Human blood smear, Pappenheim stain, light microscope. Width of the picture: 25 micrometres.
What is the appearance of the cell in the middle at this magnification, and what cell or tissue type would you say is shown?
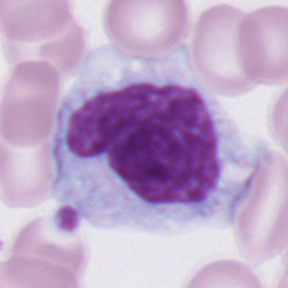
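Starting with the nucleus, it is folded, a smaller lobe on the left joined to a larger mass on the right, and measures about 14 by 10 micrometres. Its chromatin is finely stranded and lacy rather than coarsely clumped. Moving to the cytoplasm, it is pale grey-blue and abundant, surrounding the nucleus on all sides. The cell is a monocyte.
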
